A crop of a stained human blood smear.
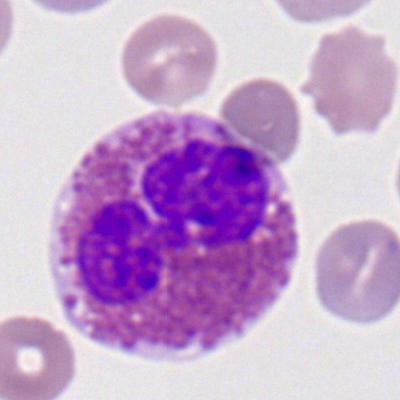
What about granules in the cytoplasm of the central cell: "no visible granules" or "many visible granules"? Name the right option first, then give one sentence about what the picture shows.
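Many visible granules. The cytoplasm is packed with coarse, round granules.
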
